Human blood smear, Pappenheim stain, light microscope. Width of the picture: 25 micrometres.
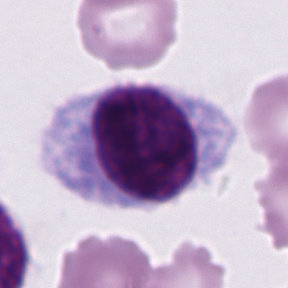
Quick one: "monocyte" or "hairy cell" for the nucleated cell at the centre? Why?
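Answer: hairy cell, not monocyte. Cell oval, longer side to side than top to bottom, about 16 by 11 micrometres. Nucleus round to oval, smooth contour without indentation, filling about 50% of the cell's area. Cytoplasm pale blue-grey, finely speckled throughout.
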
